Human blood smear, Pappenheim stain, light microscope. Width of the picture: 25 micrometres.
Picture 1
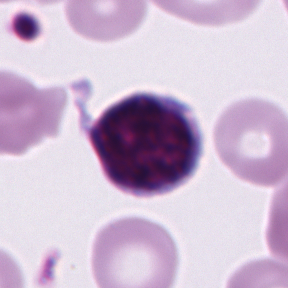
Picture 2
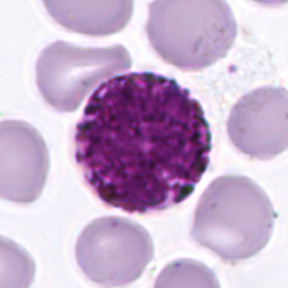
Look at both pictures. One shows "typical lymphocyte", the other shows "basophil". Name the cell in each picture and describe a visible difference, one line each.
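Picture 1: typical lymphocyte. No granules can be seen in the cytoplasm.
Picture 2: basophil. The cell is packed with coarse, dark purple-black granules.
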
